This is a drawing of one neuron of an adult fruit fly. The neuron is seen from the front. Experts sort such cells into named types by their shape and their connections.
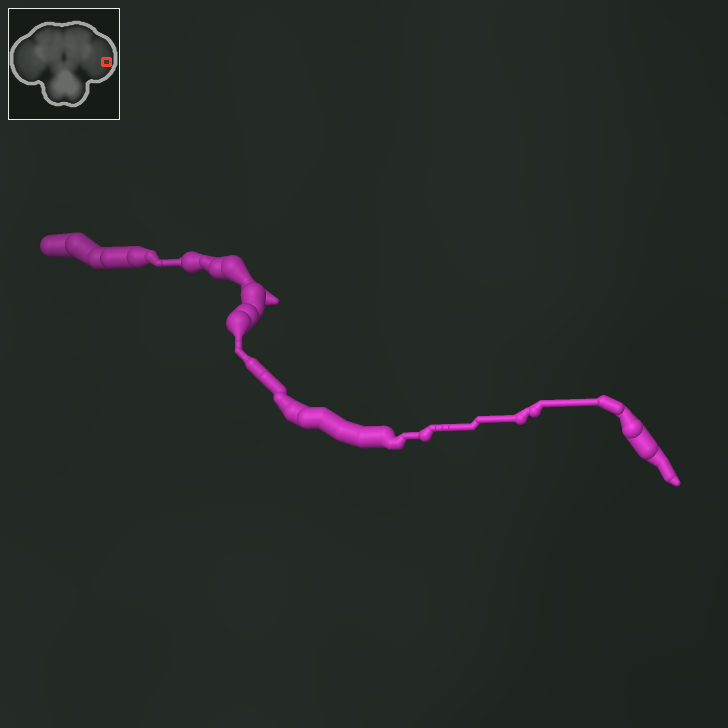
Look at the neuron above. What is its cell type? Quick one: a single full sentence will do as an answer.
This neuron is a member of the R8p cell type.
